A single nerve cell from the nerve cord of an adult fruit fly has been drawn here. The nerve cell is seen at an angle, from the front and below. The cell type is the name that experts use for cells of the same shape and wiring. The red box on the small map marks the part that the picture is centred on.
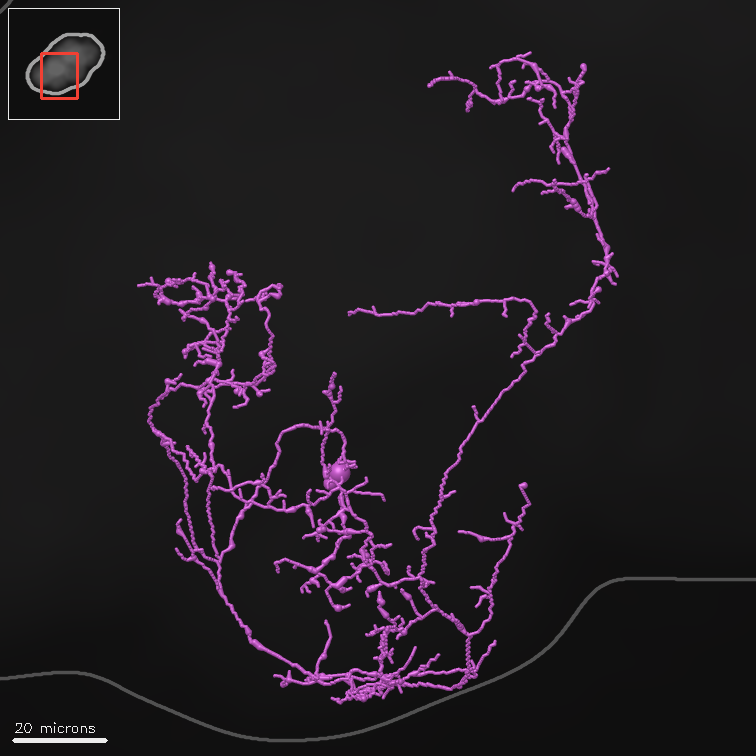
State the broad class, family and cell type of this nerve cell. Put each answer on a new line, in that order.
nerve-cord intrinsic neuron
hemilineage 19A
IN19A057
